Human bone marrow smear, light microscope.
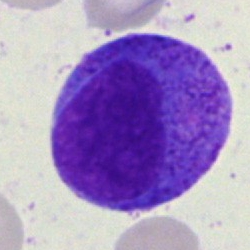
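Promyelocyte in a stained human bone marrow smear. The nucleus sits toward the left side of the cell, and its chromatin stains a dark purple. The cytoplasm forms a broad crescent on the right side, with purple granules scattered through it.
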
